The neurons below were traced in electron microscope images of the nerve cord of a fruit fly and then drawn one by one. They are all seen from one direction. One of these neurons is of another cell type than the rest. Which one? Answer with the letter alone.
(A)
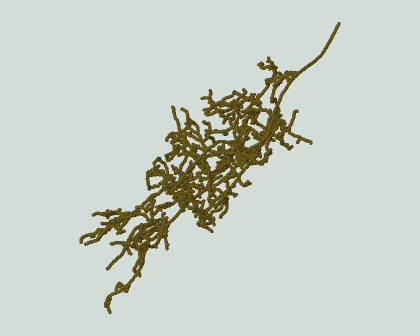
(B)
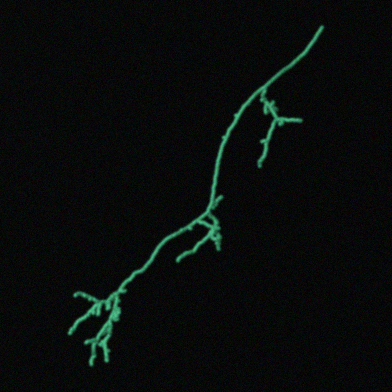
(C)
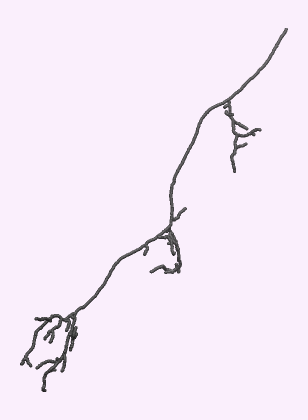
A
